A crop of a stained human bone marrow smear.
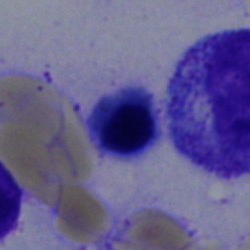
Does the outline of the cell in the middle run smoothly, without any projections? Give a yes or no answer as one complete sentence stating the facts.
Yes, along its outline the cell is smooth, with no projections.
